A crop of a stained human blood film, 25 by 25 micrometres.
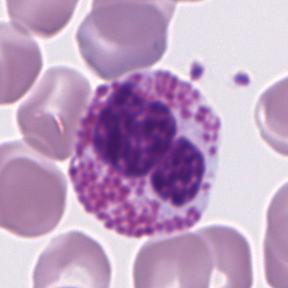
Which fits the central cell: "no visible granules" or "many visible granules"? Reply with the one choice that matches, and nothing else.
Many visible granules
